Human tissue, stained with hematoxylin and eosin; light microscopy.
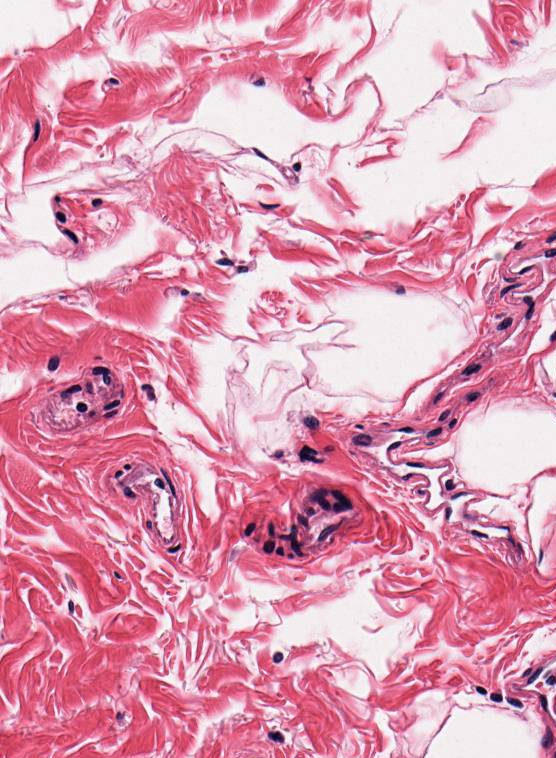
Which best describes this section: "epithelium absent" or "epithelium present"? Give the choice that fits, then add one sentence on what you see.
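Epithelium absent. No epithelium is present anywhere in the field.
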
